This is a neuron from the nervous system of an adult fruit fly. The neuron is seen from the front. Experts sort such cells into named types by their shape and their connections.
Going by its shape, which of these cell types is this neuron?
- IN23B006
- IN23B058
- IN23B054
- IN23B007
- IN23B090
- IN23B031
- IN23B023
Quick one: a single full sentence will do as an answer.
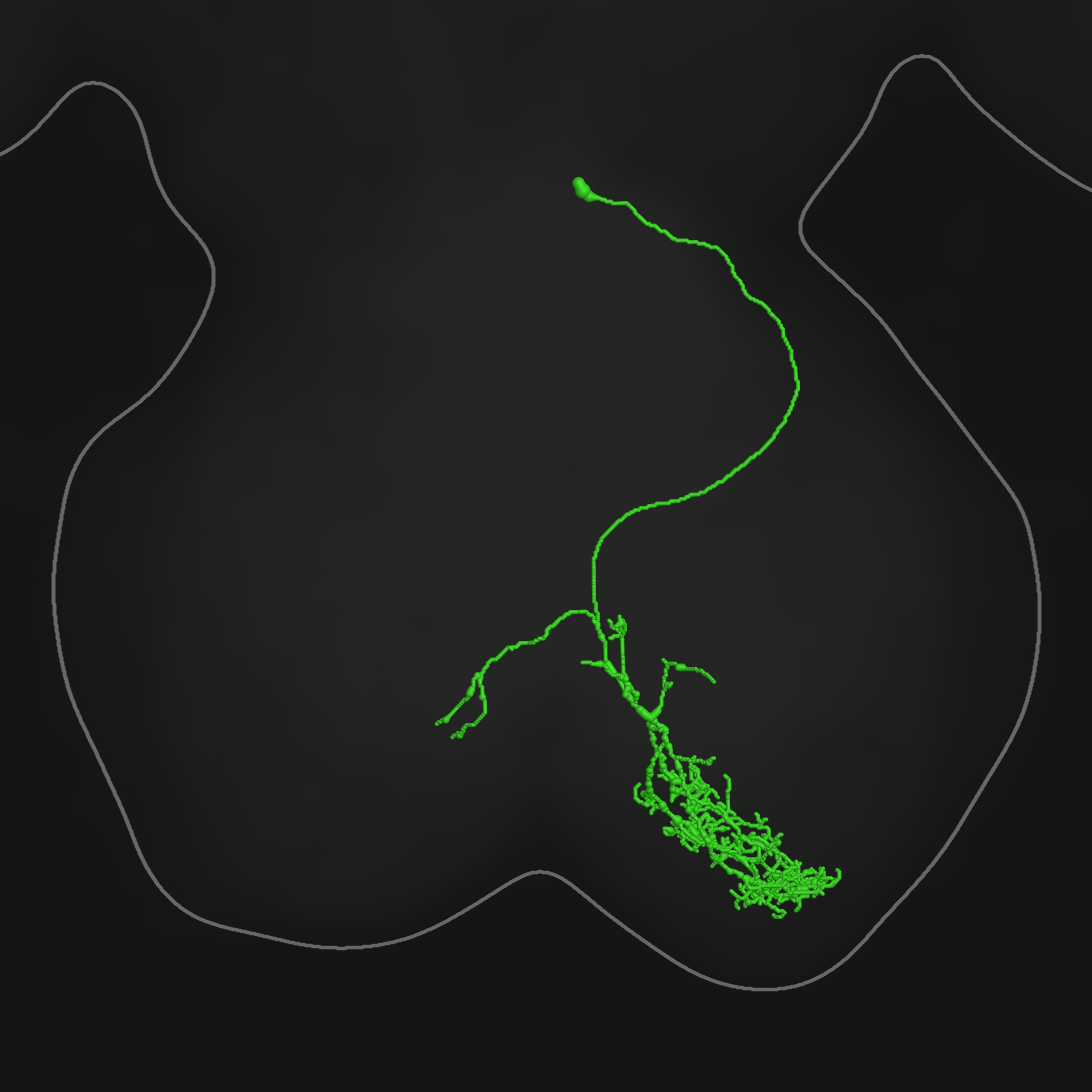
With respect to cell type, this neuron is IN23B031.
